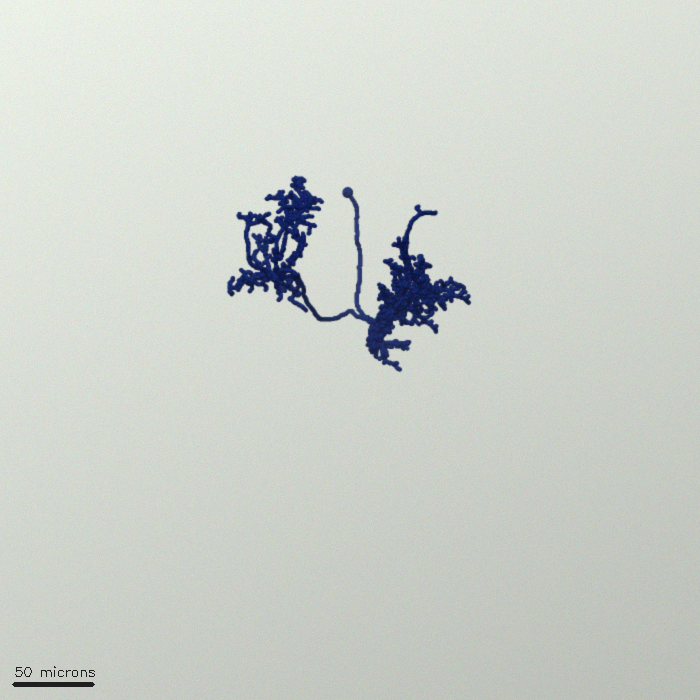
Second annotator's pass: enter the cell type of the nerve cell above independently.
LAL129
